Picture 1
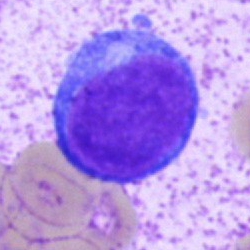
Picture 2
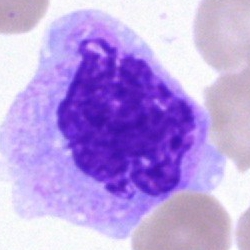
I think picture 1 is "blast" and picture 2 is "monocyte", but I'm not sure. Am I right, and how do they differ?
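Picture 1 is the blast, and picture 2 is the monocyte. Starting with the outlines: the blast is round and smooth, apart from one small rounded bleb projecting from its top edge, while the monocyte's outline is irregular and angular. Now the nuclei. In the monocyte the nucleus is irregular, with folds and indentations along its edge.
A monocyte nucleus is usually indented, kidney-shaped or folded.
Both nuclei sit off to one side, toward the lower right in the blast and toward the right in the monocyte, so the cytoplasm is widest at the upper left in the first and on the left in the second. The monocyte's chromatin is dark purple and clumped, with small pale gaps between the clumps, and I can't make out a distinct nucleolus.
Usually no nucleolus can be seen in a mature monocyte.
The cytoplasm differs as well: deep blue in the blast, with a pale, clear patch at the top beside the nucleus, but abundant and pale lilac-blue in the monocyte.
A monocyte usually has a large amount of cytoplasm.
I see no granules in the blast's cytoplasm.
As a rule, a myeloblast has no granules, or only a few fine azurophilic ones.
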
